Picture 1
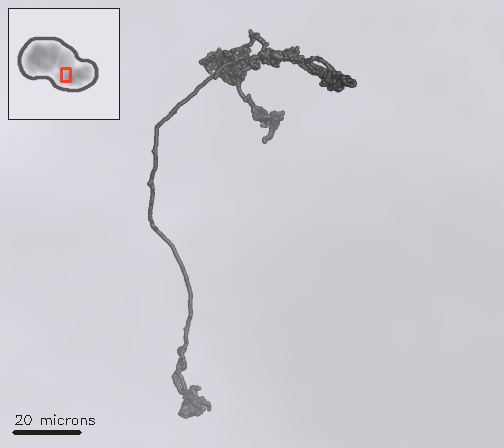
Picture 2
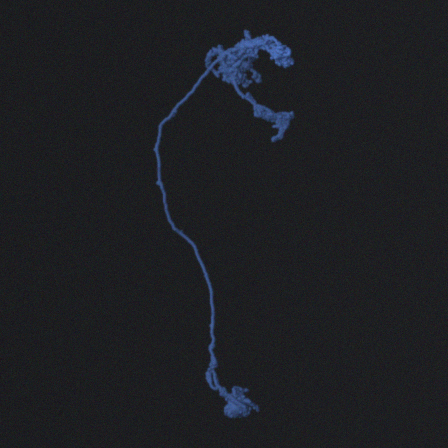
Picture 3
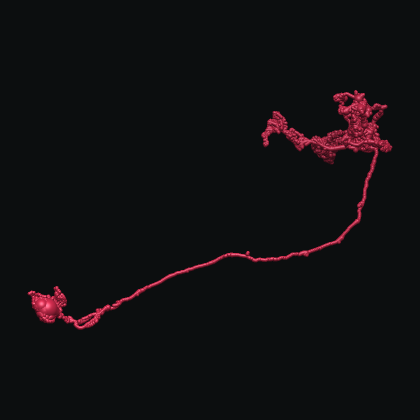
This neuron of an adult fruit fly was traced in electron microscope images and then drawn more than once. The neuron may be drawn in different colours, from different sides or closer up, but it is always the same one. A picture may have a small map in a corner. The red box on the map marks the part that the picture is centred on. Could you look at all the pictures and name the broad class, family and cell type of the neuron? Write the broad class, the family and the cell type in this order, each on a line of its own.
nerve-cord intrinsic neuron
hemilineage 03B
IN03B045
